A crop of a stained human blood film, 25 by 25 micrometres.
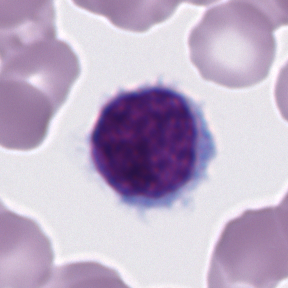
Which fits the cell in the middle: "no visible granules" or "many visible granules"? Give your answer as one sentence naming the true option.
The cell's cytoplasm contains no granules that can be seen.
